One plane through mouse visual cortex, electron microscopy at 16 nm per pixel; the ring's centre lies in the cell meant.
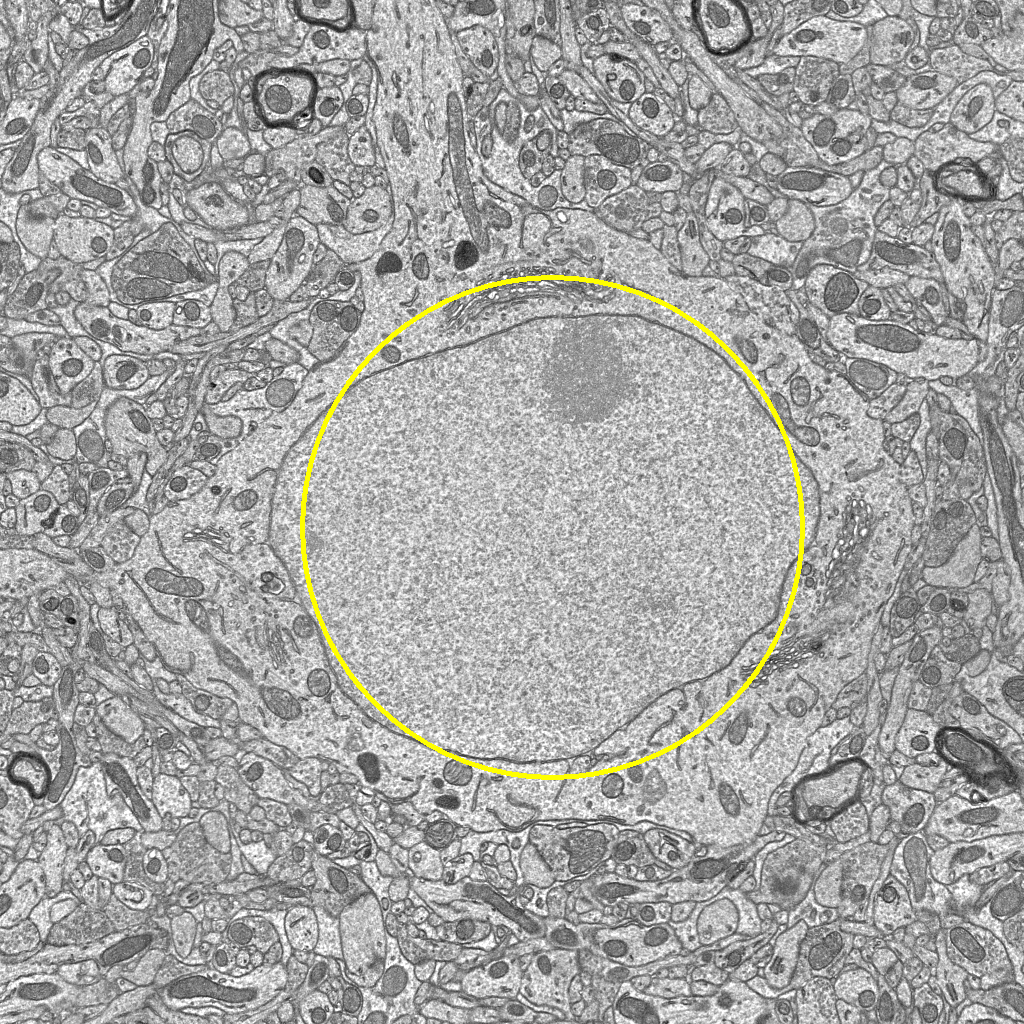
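Excitatory neuron, mouse visual cortex. A large, roughly round nucleus fills nearly the whole ring; its envelope is mostly smooth without deep infoldings, and pale, finely dispersed chromatin shows no dark clumps along the envelope. Golgi stacks lie in cytoplasm above and right of the nucleus.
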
